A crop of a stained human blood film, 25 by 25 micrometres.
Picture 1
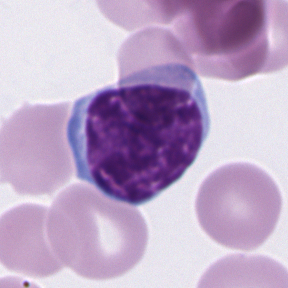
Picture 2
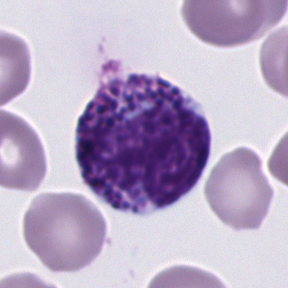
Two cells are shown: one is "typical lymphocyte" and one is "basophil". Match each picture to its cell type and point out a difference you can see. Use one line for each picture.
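Picture 1: typical lymphocyte. The cytoplasm shows no granules.
Picture 2: basophil. Coarse granules are scattered over the whole cell, including over the nucleus.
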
